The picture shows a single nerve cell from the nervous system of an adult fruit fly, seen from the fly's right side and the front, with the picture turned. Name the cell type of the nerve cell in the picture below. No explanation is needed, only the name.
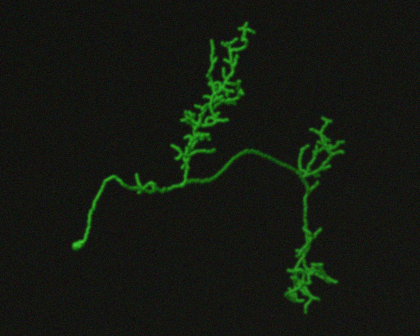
TmY21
